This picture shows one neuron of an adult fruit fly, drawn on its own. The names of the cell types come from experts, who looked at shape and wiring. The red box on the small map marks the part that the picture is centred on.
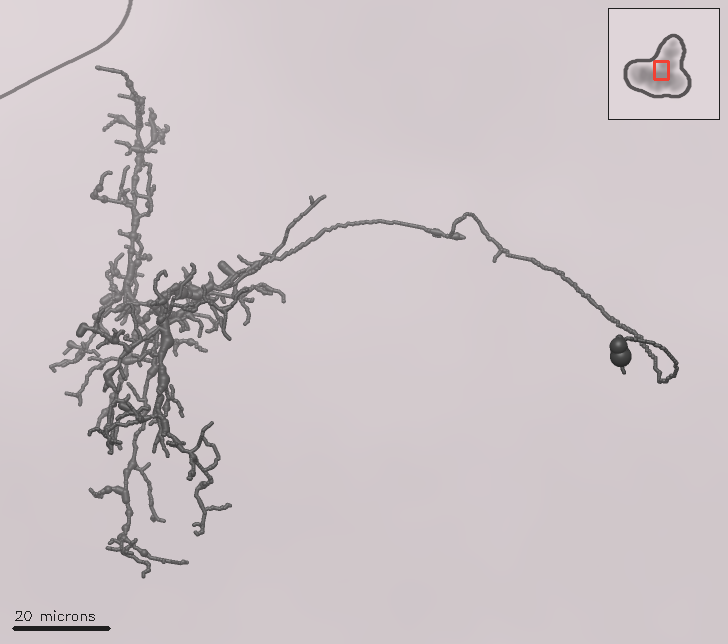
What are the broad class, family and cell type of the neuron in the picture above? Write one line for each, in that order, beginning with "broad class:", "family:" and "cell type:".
broad class: nerve-cord intrinsic neuron
family: hemilineage 12B
cell type: IN12B037_e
